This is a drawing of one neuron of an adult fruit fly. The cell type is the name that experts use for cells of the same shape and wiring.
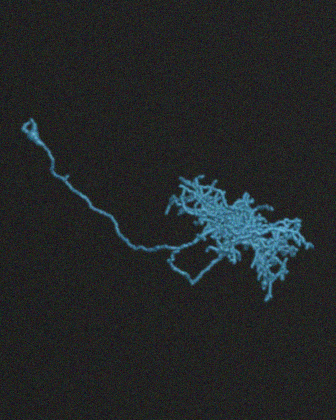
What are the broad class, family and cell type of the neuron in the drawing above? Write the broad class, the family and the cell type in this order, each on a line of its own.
nerve-cord intrinsic neuron
hemilineage 13B
IN13B019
